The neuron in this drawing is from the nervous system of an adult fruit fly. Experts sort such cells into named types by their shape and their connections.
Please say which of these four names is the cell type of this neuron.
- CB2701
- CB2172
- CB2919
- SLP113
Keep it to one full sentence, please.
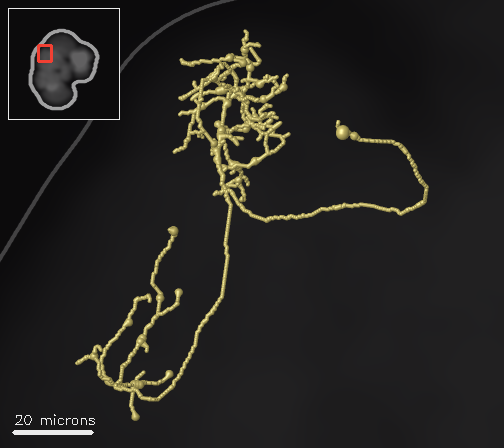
The cell type that fits this neuron is CB2701.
